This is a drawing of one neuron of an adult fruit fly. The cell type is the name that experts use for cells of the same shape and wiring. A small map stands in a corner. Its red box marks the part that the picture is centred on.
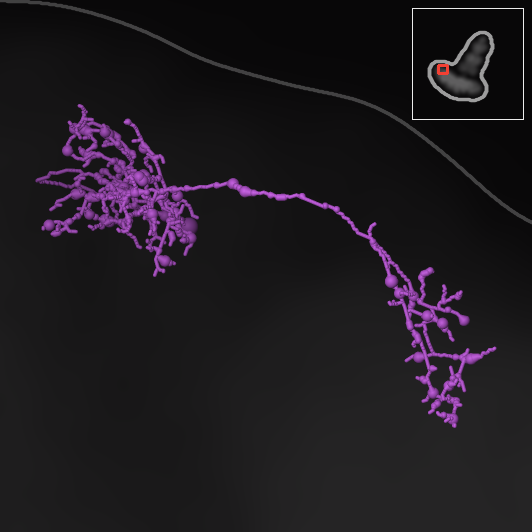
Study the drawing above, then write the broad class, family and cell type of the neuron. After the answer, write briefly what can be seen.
This is an optic-lobe intrinsic neuron. The family is Tm. The cell type is Tm37. Dozens of branch ends can be seen. In this view it is wider than it is tall.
